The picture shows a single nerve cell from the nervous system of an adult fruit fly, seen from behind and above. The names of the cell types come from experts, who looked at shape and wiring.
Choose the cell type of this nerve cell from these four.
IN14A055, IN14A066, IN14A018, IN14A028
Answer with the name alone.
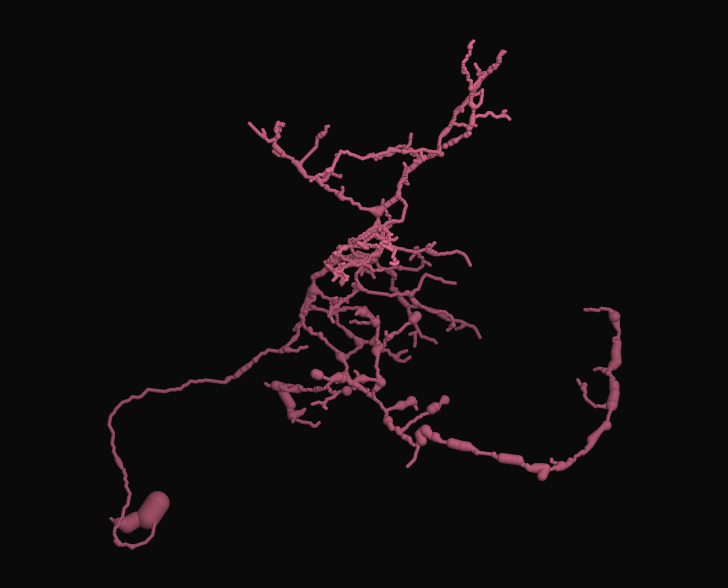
IN14A055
